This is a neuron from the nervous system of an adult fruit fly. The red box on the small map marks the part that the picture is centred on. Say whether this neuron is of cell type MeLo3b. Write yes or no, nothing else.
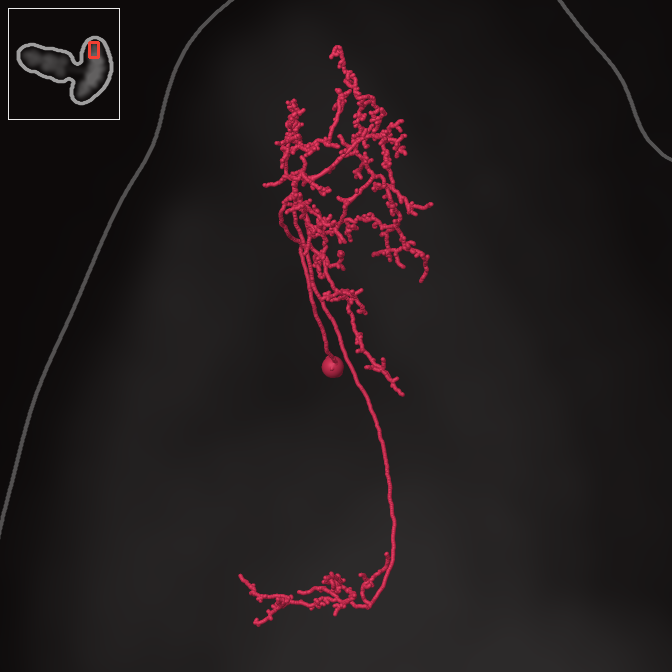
yes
